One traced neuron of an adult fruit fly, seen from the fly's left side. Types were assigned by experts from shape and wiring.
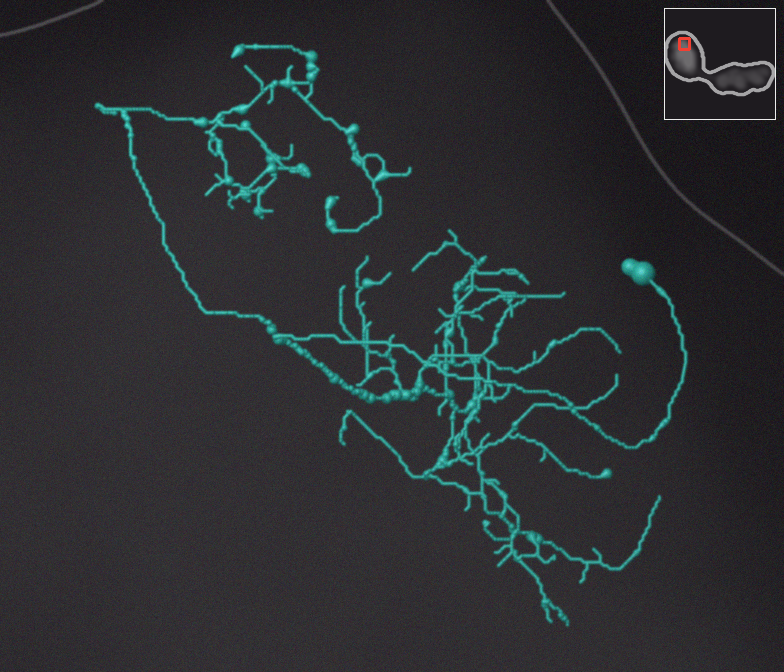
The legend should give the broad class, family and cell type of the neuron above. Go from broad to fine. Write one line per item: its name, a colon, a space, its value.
broad class: central-brain intrinsic neuron
family: hemilineage DL1_dorsal
cell type: LHPV5c1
